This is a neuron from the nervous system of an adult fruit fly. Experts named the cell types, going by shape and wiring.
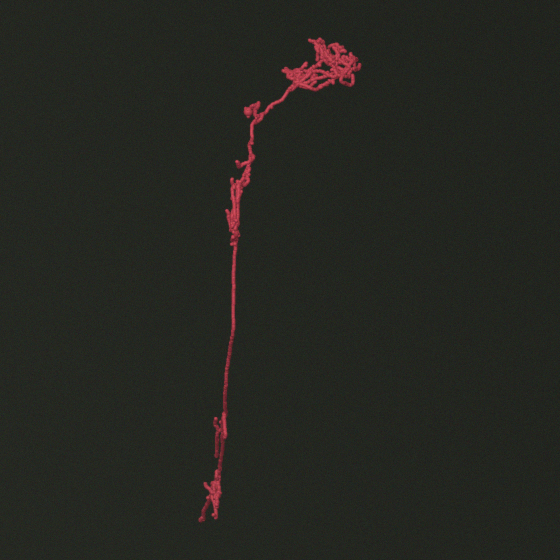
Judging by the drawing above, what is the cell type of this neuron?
DNp24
